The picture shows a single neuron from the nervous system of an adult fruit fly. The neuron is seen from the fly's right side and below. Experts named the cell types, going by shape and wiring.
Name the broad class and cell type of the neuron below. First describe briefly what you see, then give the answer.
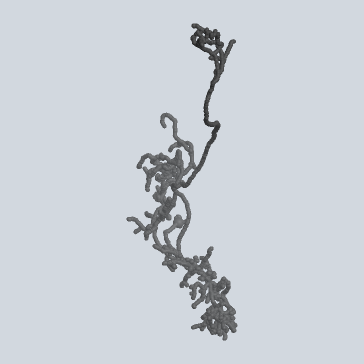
The cell body is in the middle of the picture. The picture shows dozens of branch ends. Its broad class is central-brain intrinsic neuron. The cell type is AVLP024_c.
